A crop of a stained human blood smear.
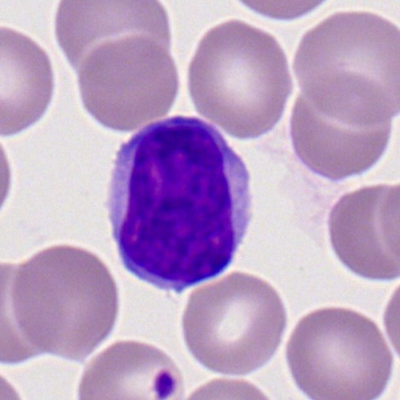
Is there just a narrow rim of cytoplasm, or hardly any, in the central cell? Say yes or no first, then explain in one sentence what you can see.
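Yes. The cytoplasm forms only a thin rim around the nucleus.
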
